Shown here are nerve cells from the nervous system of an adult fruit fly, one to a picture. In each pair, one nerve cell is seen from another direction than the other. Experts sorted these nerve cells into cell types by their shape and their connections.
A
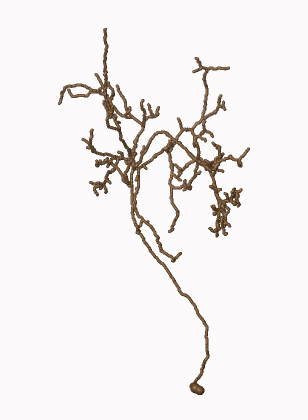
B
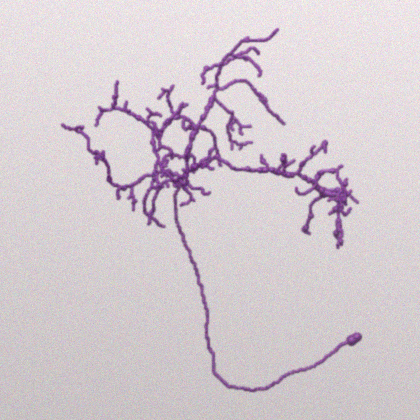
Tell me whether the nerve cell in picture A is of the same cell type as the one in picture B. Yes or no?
yes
